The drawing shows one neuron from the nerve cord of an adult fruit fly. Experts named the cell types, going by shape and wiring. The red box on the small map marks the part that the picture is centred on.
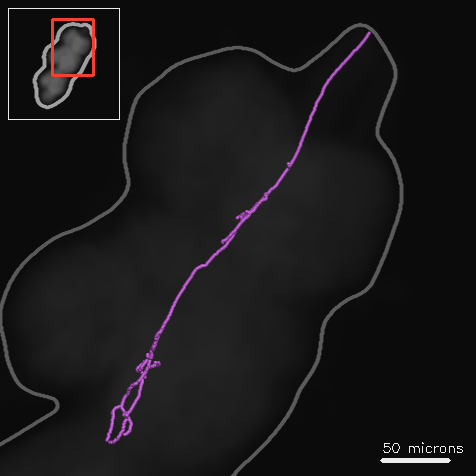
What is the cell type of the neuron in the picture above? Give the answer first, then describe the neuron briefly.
The cell type is DNpe004. This is a descending neuron. The drawing shows no cell body. From top to bottom in the picture it spans about 300 microns.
